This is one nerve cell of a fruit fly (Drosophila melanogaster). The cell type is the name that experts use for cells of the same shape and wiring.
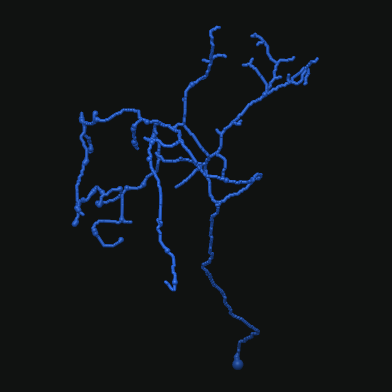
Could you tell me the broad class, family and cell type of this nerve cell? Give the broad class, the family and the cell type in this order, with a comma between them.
central-brain intrinsic neuron, hemilineage DM6_dorso_lateral, SIP075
